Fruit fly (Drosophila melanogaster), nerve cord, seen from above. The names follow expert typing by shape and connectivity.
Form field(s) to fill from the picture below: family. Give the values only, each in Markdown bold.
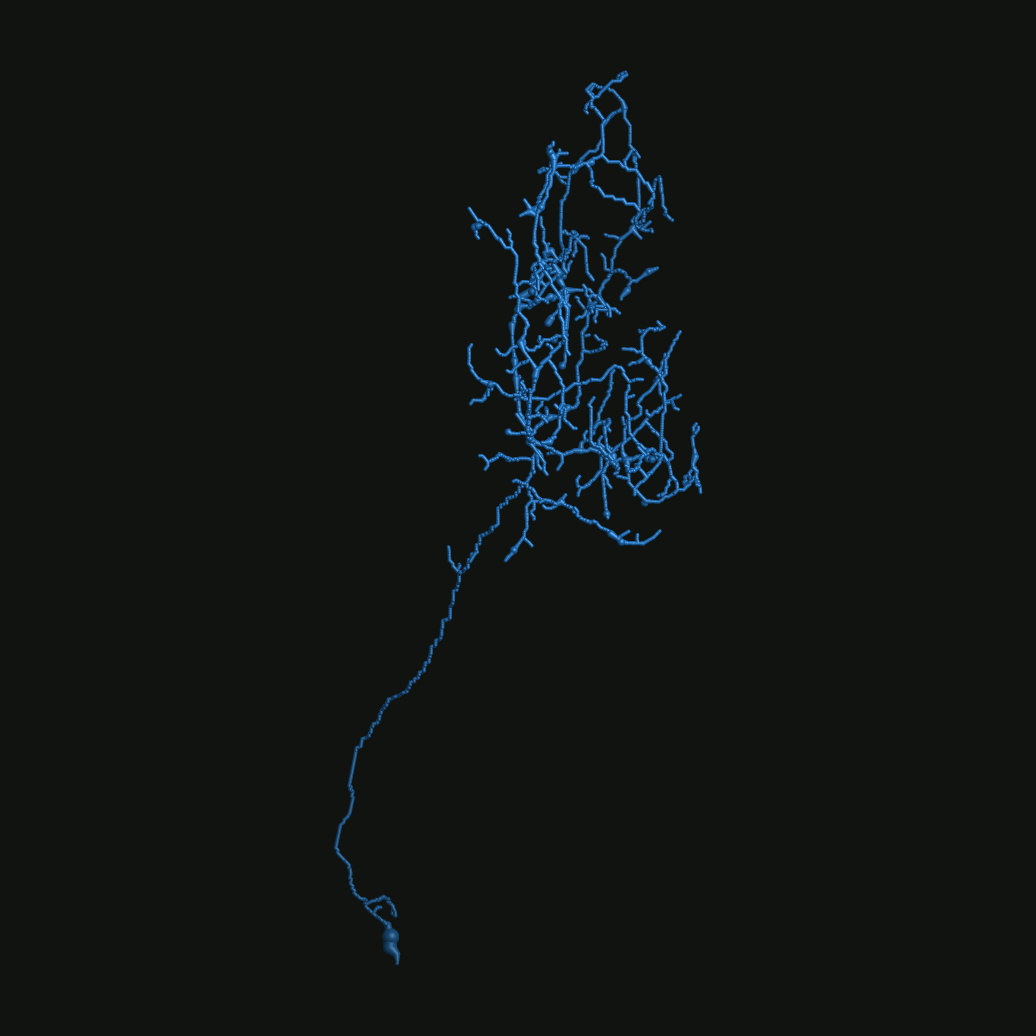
**hemilineage 16B**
